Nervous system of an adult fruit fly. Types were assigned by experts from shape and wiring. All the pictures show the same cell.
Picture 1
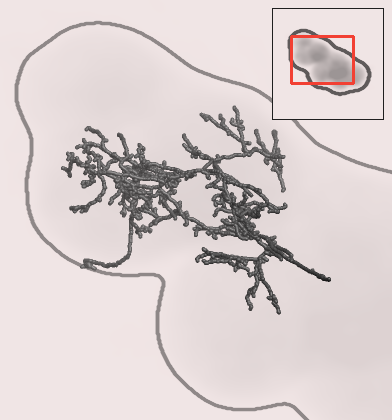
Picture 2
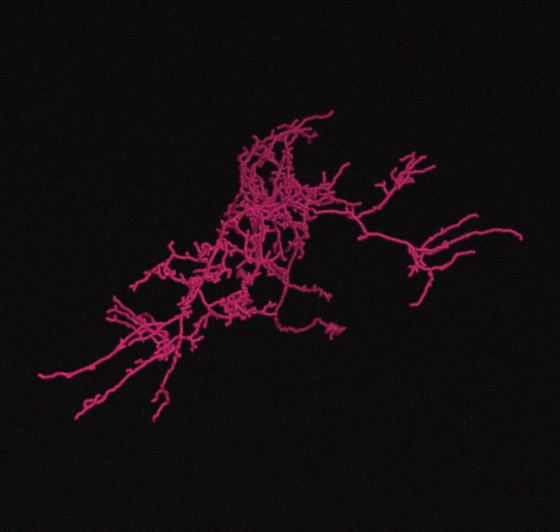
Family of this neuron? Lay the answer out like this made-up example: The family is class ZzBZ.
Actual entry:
The family is hemilineage 14B.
